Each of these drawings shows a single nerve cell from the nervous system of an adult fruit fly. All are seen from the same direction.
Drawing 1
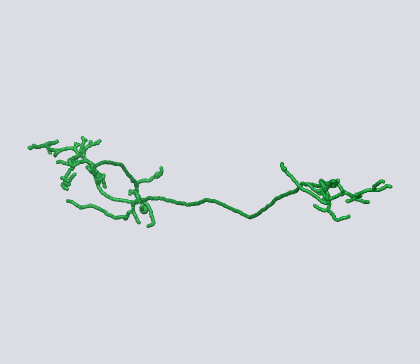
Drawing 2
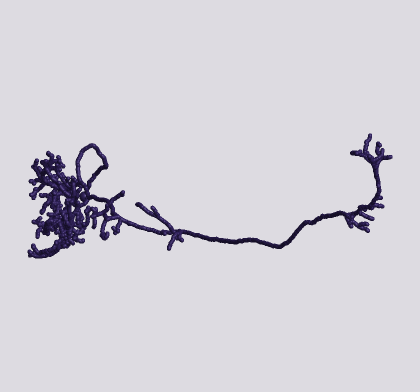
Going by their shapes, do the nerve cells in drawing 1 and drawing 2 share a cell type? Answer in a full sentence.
They are of different cell types.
